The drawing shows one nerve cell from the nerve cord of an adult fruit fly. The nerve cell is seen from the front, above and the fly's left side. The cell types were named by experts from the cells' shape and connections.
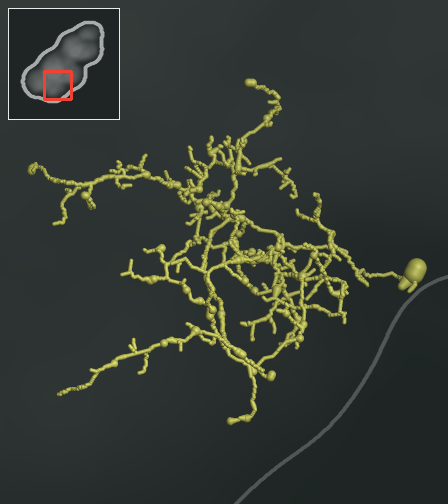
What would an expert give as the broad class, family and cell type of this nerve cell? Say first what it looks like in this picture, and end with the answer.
Dozens of branch ends can be seen. In this view it is about as wide as it is tall. This is a nerve-cord intrinsic neuron. Its family is hemilineage 21A. Its cell type is IN21A070.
